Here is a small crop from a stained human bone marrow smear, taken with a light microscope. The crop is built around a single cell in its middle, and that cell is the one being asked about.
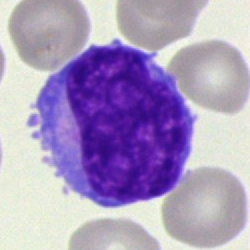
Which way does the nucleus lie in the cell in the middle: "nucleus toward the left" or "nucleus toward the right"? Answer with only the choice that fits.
Nucleus toward the right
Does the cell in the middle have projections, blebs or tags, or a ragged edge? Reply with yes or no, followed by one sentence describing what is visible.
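Yes. The cell outline is roughly round, with a ragged fringe along its left edge.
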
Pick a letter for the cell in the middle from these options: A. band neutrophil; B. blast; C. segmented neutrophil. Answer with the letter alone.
B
